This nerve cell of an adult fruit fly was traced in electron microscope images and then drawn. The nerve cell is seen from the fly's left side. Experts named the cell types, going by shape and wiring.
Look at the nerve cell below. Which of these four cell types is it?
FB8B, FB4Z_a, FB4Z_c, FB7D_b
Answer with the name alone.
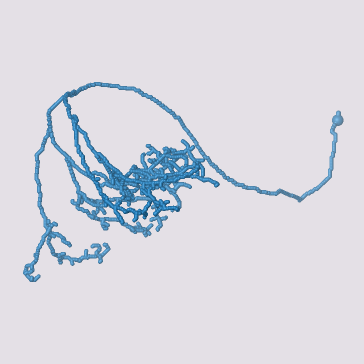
FB4Z_c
